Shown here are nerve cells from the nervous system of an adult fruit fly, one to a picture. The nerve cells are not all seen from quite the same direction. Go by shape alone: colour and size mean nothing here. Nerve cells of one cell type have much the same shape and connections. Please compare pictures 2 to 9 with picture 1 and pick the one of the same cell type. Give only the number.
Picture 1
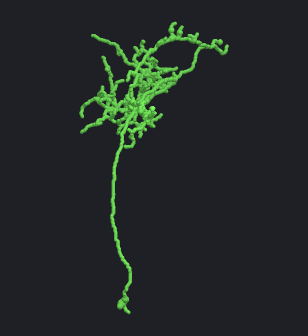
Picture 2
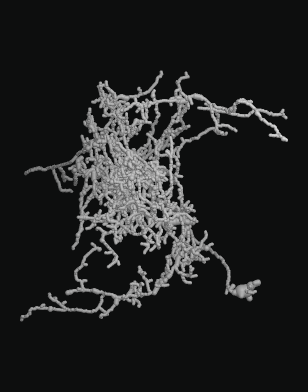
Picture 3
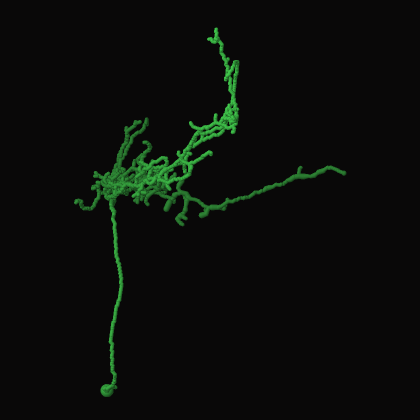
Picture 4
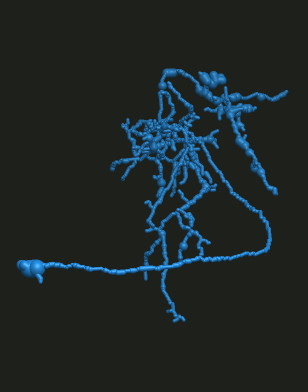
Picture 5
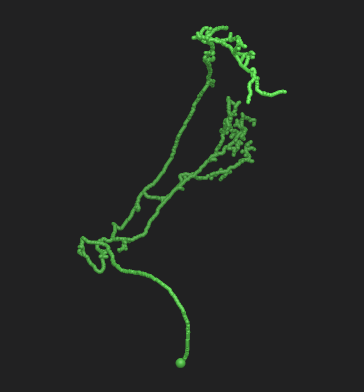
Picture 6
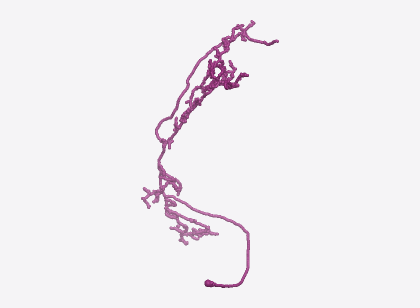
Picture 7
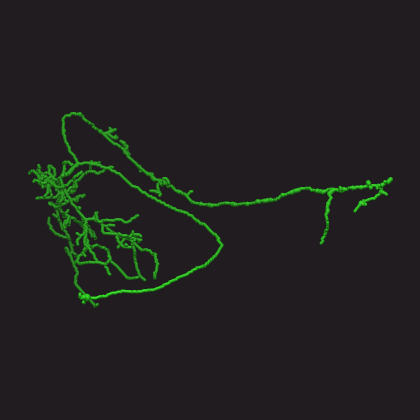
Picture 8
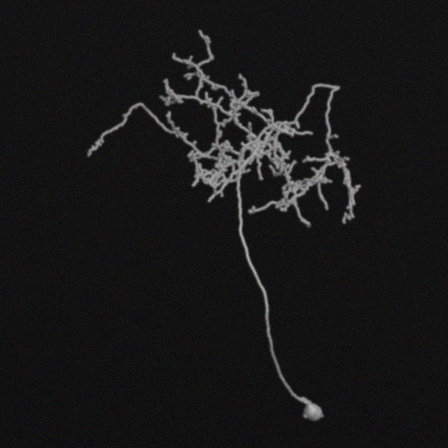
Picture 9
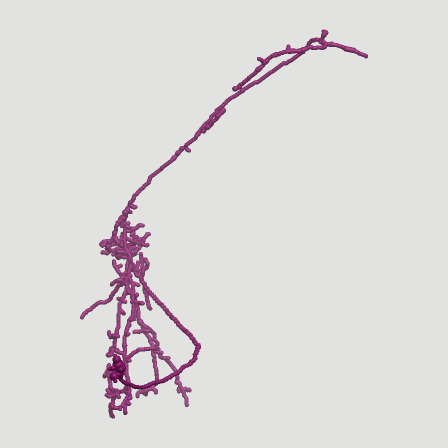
7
